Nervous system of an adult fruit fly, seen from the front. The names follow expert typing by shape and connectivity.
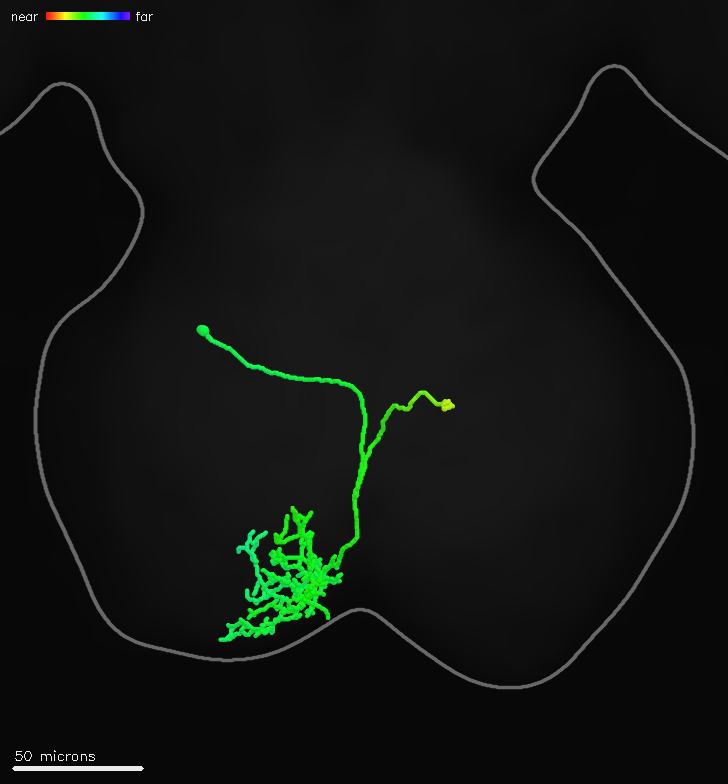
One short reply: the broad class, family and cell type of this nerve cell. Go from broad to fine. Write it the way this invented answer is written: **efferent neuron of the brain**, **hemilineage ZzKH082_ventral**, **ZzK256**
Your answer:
**nerve-cord intrinsic neuron**, **hemilineage 23B**, **IN23B087**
